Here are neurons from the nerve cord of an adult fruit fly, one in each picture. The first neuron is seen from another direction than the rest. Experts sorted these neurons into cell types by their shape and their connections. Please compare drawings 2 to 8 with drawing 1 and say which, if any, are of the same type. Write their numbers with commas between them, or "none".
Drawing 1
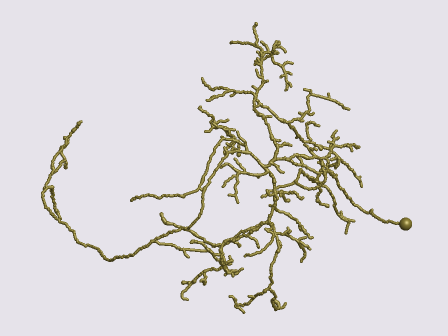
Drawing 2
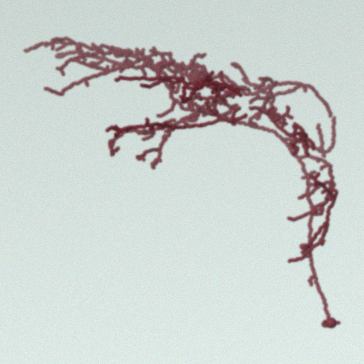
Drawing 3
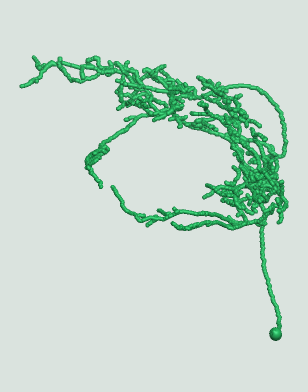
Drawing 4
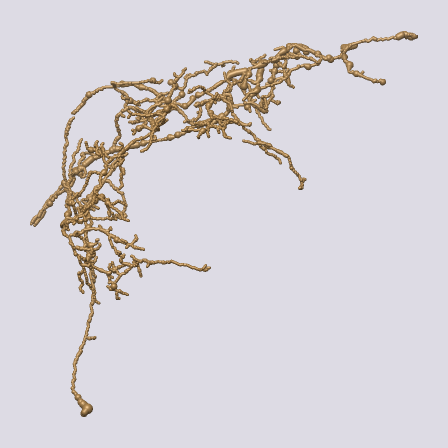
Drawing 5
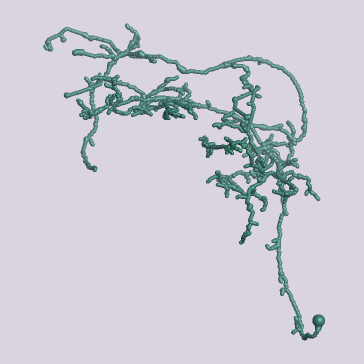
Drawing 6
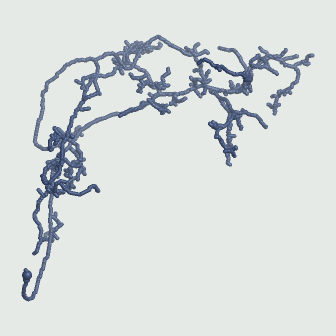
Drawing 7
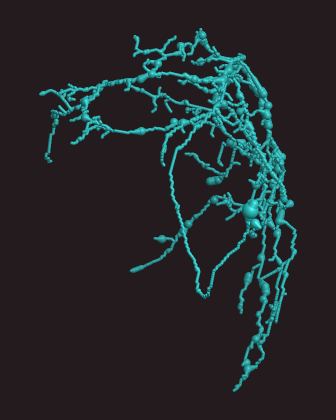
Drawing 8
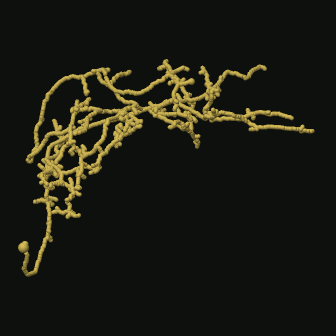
7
